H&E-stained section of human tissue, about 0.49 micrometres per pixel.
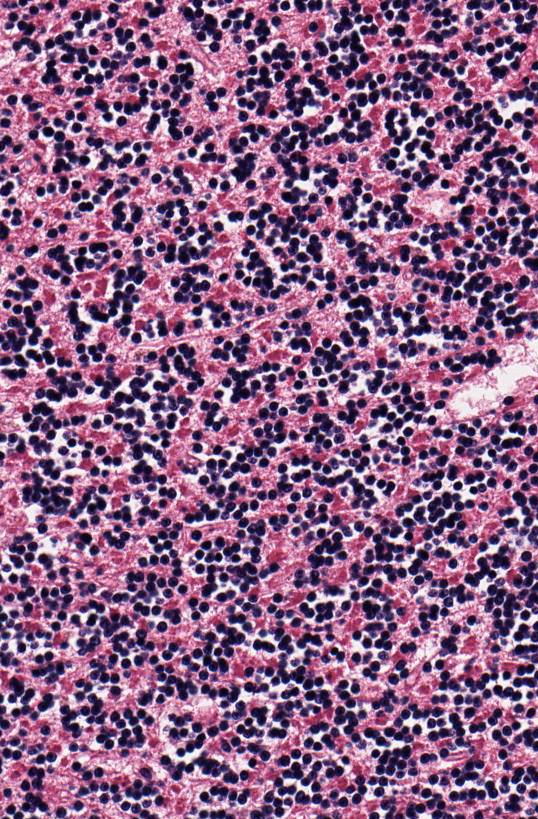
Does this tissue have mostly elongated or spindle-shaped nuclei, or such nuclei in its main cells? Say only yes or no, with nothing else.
No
